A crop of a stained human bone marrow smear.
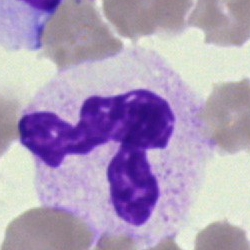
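segmented neutrophil, the centre cell of a stained bone marrow smear. Notice how dense, dark purple and clumped the chromatin is. Search the nucleus and you will find no nucleoli. Around it the cytoplasm is plentiful and pale lilac, and there are no vacuoles to be seen in it.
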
